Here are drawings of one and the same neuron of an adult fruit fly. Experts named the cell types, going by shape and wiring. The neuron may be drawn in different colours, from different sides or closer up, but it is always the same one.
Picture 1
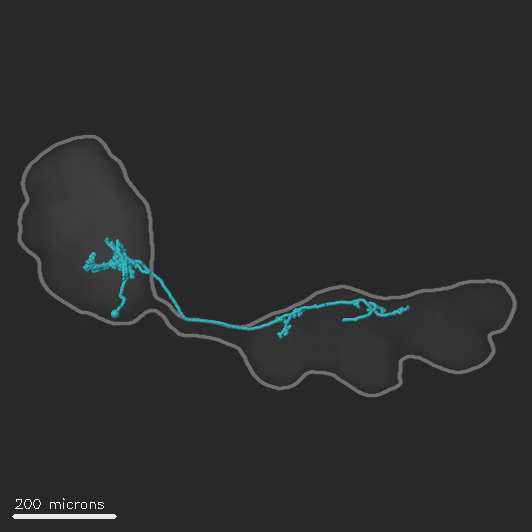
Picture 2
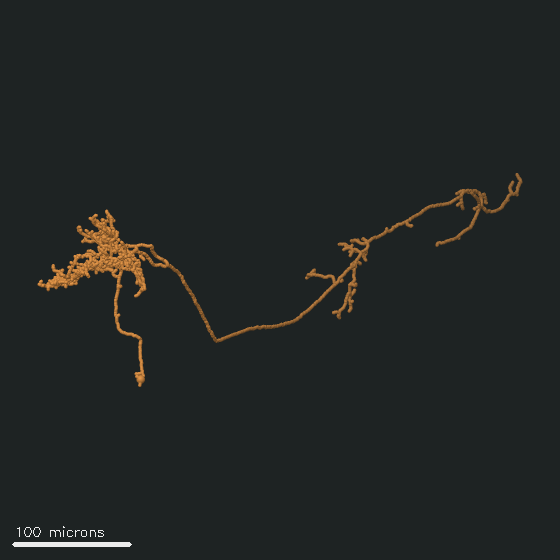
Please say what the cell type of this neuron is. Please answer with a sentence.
The cell type is DNg05_a.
